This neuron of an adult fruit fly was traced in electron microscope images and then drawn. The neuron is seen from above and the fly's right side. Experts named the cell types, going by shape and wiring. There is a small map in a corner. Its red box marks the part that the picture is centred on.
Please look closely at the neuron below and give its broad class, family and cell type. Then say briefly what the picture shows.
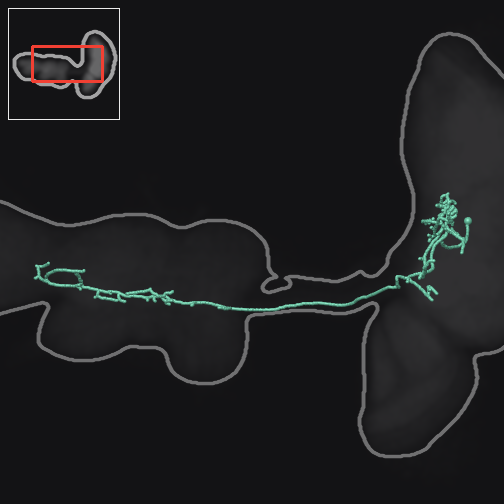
Its broad class is descending neuron. Its family is hemilineage LB7. Its cell type is DNge110. It reaches both the brain and the nerve cord, passing through the neck. Its cell body lies on the right of the picture.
